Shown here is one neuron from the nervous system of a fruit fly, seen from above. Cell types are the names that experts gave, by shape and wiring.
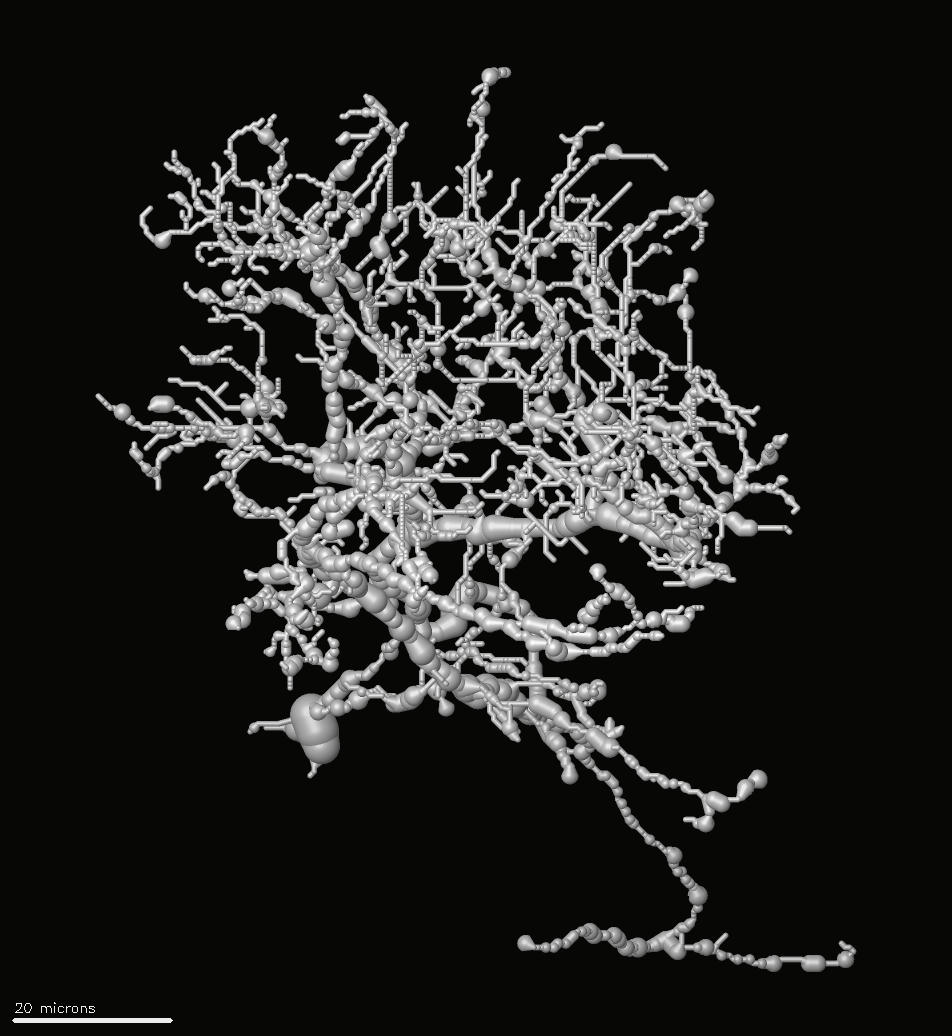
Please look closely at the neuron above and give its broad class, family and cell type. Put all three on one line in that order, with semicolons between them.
central-brain intrinsic neuron; ALON; CB0683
